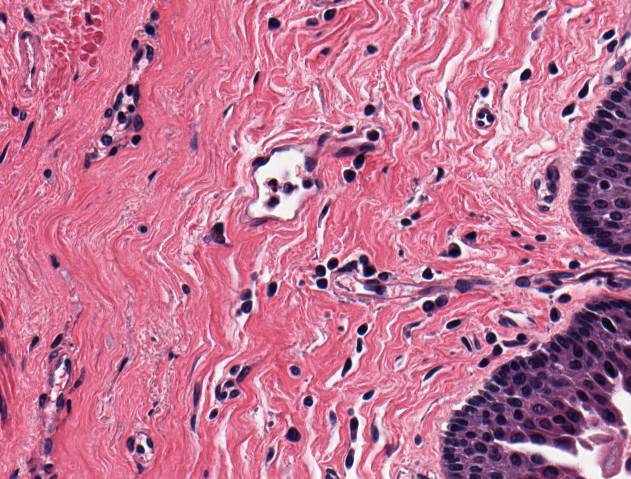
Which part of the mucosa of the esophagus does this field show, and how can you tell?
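Most of this field, I notice, is loose connective tissue; epithelium appears only along the right edge. The stroma is dense, pink and fibrous, its collagen bundles wavy rather than straight. Scattered between them, I can pick out fibroblasts with elongated dark nuclei.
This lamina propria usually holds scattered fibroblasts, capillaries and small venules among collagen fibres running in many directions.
Near the centre, a small thin-walled vessel has an open white lumen.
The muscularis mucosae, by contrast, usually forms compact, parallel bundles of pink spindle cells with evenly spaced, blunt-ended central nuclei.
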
